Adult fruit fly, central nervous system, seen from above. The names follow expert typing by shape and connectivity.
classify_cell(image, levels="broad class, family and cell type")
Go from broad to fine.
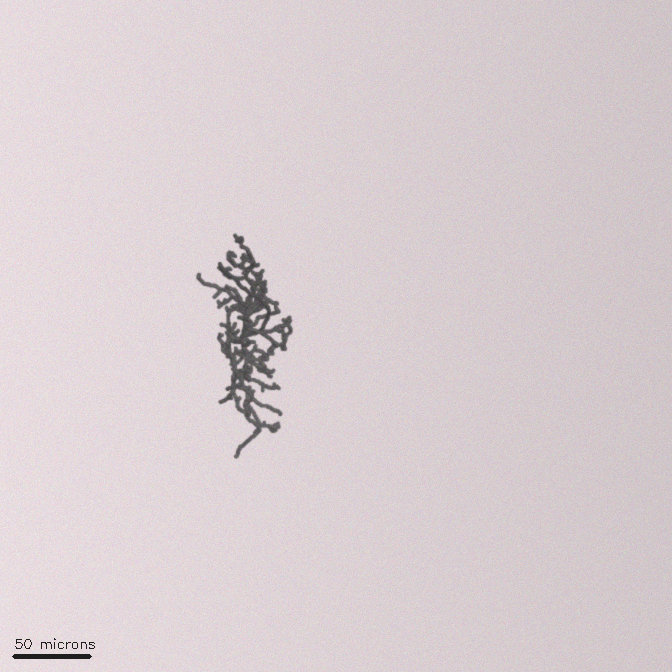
central-brain intrinsic neuron; hemilineage AOTUv1_ventral; LAL021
